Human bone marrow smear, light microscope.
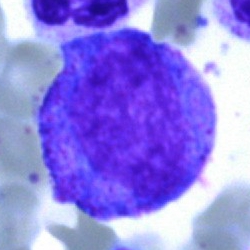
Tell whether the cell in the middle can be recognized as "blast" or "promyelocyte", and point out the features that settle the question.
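Promyelocyte. Fine purple granules are scattered over the cell.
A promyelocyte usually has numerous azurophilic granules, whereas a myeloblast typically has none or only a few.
The granules here favour promyelocyte over blast. Otherwise, the outline is broadly round and the chromatin fine and fairly even, without heavy dark clumps.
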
